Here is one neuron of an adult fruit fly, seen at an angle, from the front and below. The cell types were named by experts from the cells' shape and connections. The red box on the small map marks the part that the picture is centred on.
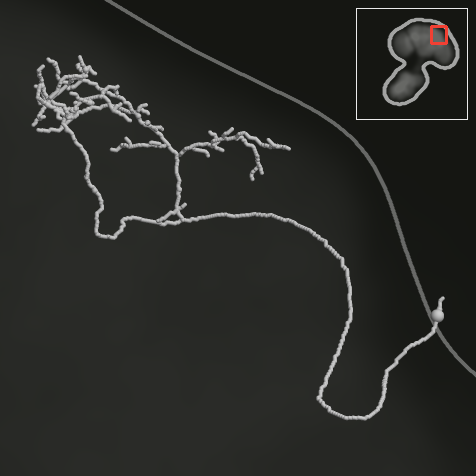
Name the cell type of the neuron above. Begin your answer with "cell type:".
cell type: CB4138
